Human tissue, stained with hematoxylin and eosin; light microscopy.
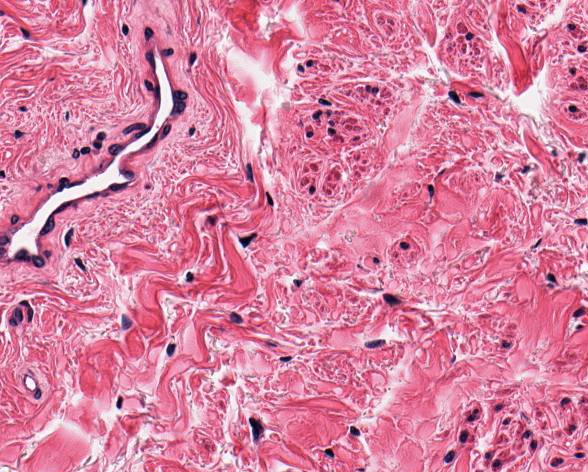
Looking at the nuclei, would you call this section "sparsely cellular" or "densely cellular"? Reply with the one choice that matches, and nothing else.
Sparsely cellular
